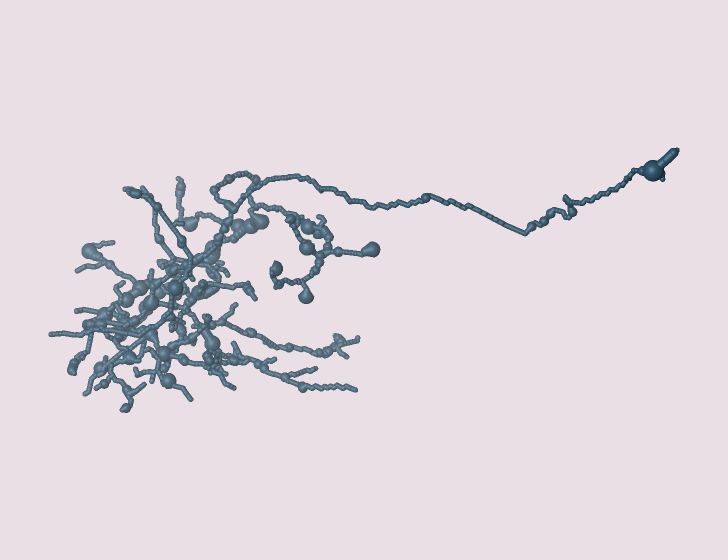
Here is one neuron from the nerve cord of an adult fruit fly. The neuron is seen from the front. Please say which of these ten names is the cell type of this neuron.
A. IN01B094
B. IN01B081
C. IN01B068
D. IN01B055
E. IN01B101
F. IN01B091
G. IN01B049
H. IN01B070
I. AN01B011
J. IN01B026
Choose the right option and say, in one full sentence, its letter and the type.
Here the neuron is of cell type IN01B091, corresponding to option F.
